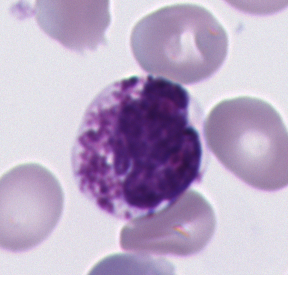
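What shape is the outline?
Round.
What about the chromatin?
Dark purple, coarsely clumped.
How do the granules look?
Coarse and dark purple, crowding the cytoplasm on the left side, with very pale, almost colourless cytoplasm between them.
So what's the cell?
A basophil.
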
